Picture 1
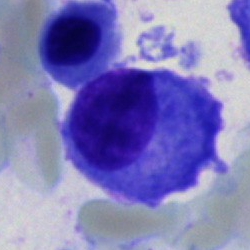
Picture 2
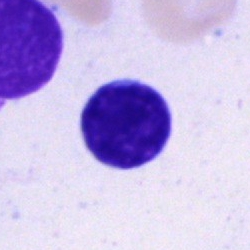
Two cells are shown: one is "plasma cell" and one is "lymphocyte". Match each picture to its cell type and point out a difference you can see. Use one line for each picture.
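Picture 1 is a plasma cell. A broad rim of cytoplasm extends to the right of the nucleus.
Picture 2 is a lymphocyte. Cytoplasm is scant, at most a very thin rim around the nucleus.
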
